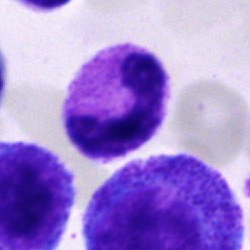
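Band neutrophil, central cell of a stained human bone marrow smear. Nucleus a curved band wrapping around the upper right and lower side of the cell. Chromatin dense, staining dark purple; no nucleoli visible. No vacuoles in the cytoplasm.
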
